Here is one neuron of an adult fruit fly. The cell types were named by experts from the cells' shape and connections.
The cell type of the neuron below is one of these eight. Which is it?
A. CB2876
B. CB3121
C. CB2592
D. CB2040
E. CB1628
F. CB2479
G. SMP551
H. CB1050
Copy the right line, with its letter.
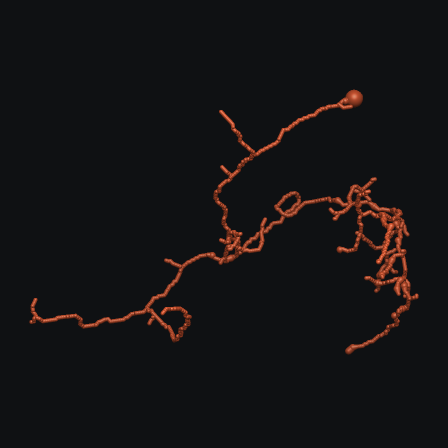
A. CB2876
